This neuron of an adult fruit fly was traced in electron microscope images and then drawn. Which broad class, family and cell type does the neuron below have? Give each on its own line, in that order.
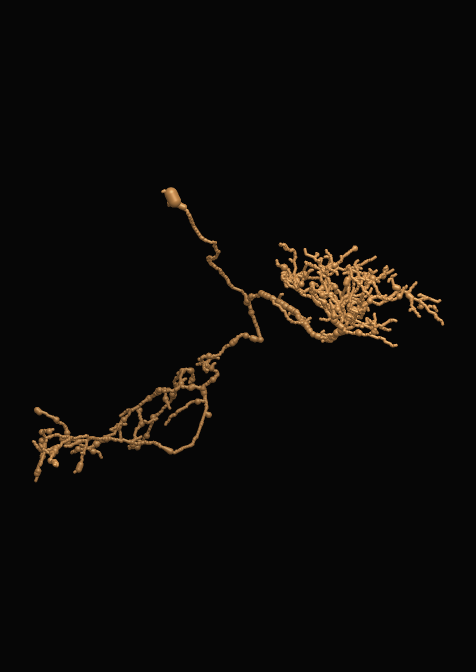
visual projection neuron
hemilineage SLPpl2
LoVP58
